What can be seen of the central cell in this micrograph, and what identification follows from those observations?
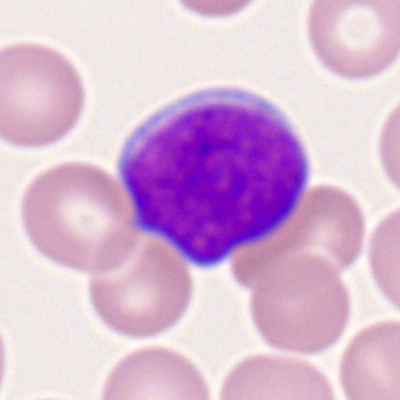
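A single unlobed nucleus occupies nearly the entire cell. The rim of cytoplasm is most clearly visible along the upper edge of the cell. The cytoplasm contains neither visible granules nor vacuoles. It is a myeloblast.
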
